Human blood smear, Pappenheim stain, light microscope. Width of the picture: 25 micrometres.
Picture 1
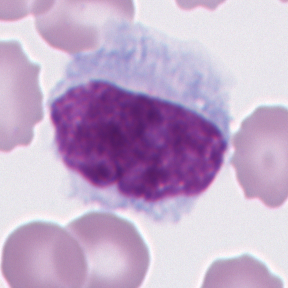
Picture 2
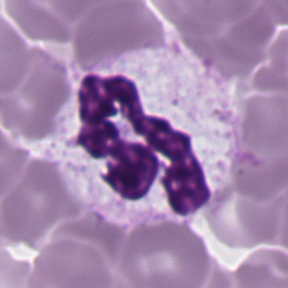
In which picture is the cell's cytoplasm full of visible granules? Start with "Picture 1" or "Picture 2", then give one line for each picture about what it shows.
Picture 2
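What picture 1 shows: The cytoplasm shows no visible granules.
What picture 2 shows: The cytoplasm holds fine, scattered lilac-pink granules.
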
